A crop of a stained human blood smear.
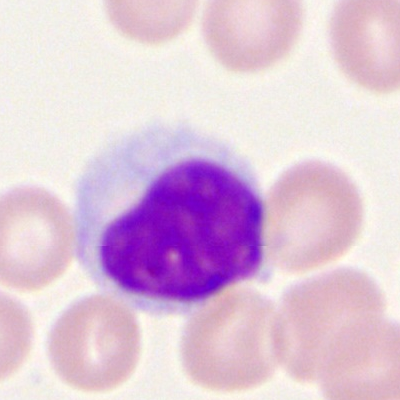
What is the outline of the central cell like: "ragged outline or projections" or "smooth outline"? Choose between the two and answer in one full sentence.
Projections, blebs or tags, or a frayed edge, mark the outline of the cell.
